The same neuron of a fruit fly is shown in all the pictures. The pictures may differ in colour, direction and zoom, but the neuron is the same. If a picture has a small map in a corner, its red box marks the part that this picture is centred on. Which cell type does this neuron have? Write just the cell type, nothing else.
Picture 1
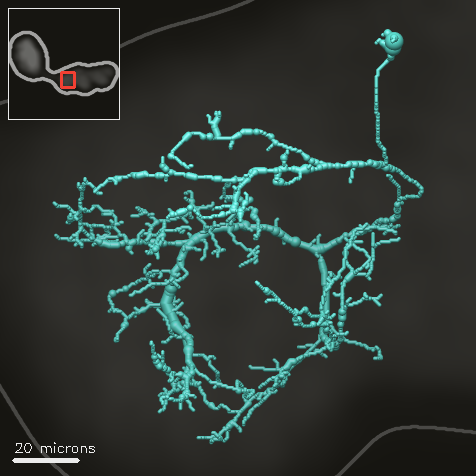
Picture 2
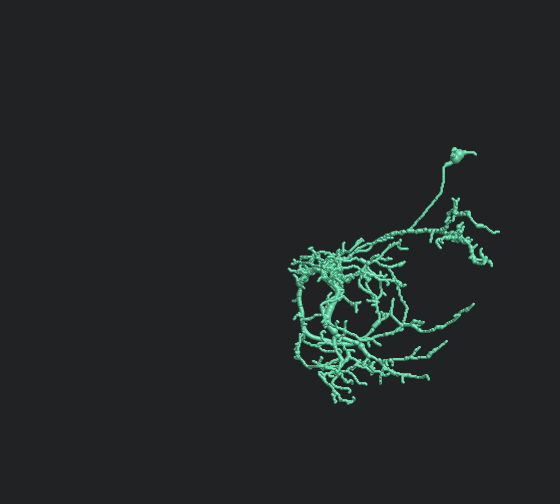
IN11A005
